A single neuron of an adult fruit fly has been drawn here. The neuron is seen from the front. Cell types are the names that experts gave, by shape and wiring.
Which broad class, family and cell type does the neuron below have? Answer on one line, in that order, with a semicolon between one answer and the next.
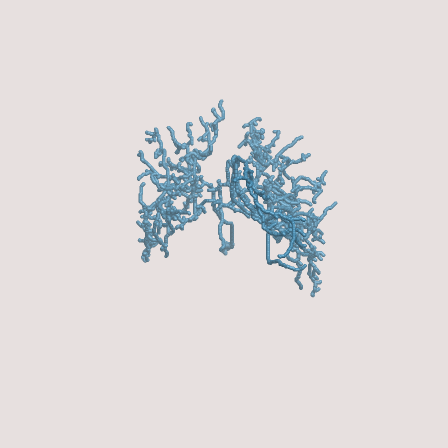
nerve-cord intrinsic neuron; hemilineage 06B; IN06B020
